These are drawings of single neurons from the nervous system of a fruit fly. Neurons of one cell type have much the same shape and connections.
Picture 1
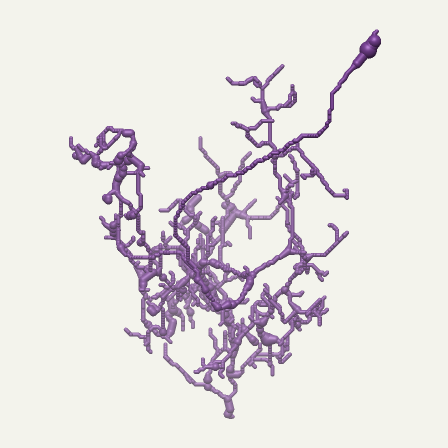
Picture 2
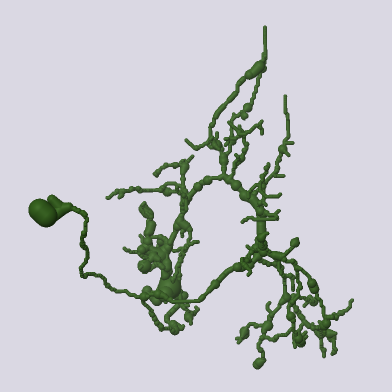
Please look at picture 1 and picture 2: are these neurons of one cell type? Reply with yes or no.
no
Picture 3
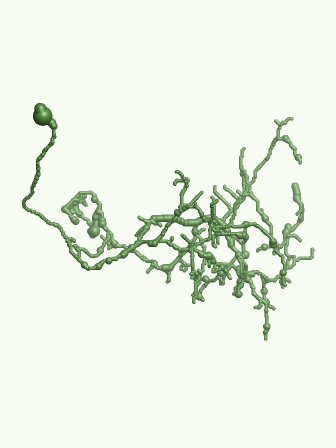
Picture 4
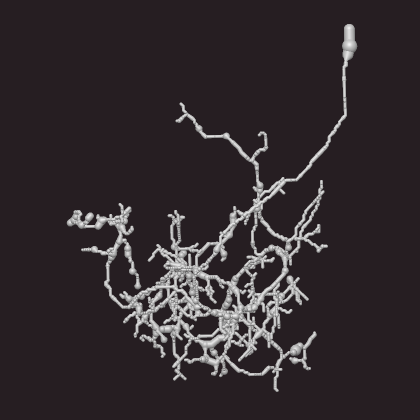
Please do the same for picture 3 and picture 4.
yes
